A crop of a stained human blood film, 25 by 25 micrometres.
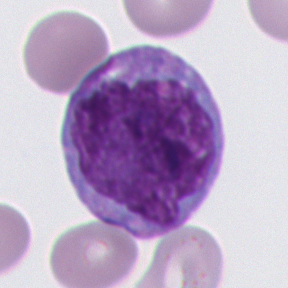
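Atypical promyelocyte from a stained peripheral blood smear, shown slightly blurred, which softens fine detail. The cell is oval, with a smooth, even outline. No distinct granules can be made out in the cytoplasm, and it shows no clear vacuoles.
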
